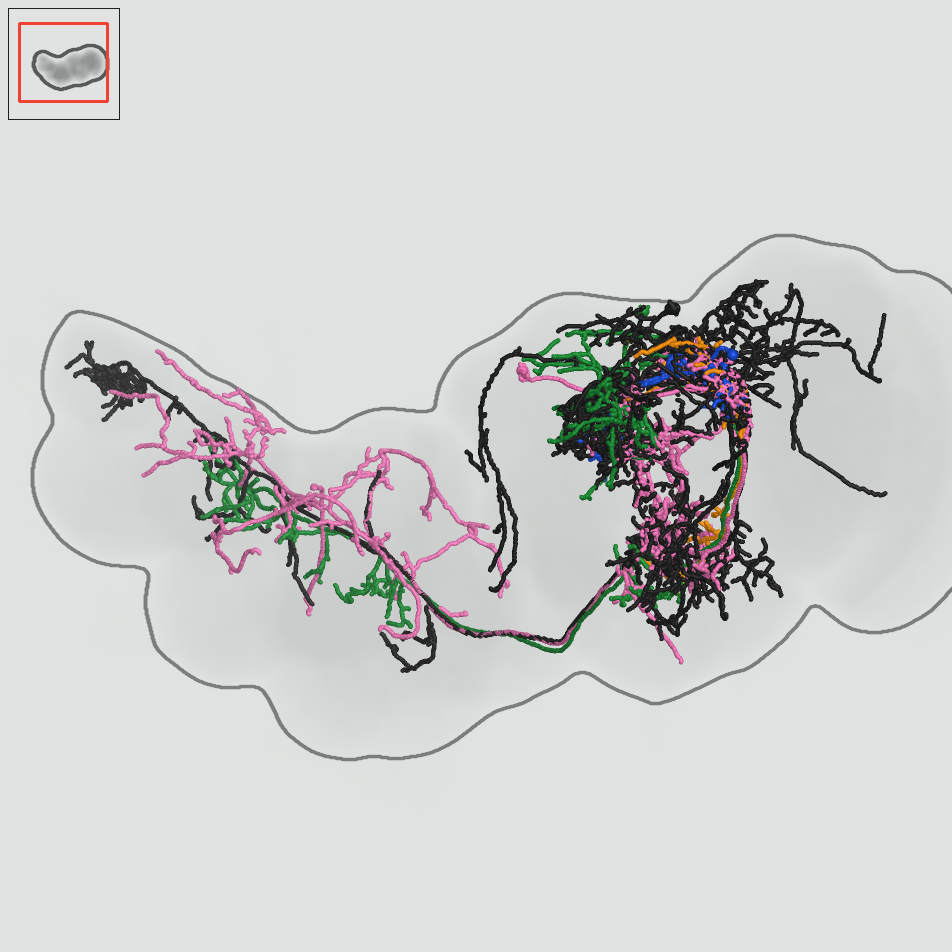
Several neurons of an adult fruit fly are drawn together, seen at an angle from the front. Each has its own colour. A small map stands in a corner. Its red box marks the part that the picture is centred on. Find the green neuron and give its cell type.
DNpe043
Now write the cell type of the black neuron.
DNpe053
